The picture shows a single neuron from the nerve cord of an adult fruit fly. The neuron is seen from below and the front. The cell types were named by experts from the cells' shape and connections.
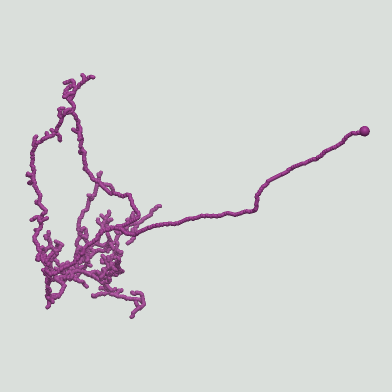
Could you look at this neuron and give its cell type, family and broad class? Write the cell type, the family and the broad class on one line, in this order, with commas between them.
IN13B093, hemilineage 13B, nerve-cord intrinsic neuron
